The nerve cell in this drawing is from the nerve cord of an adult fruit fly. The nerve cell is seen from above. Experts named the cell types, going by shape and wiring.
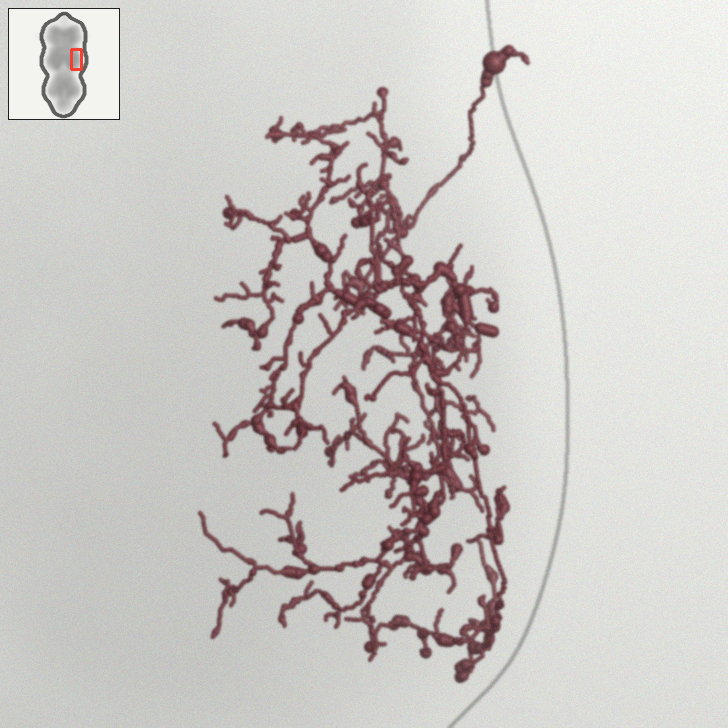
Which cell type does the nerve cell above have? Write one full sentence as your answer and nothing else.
The cell type held by this nerve cell is IN08A026.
